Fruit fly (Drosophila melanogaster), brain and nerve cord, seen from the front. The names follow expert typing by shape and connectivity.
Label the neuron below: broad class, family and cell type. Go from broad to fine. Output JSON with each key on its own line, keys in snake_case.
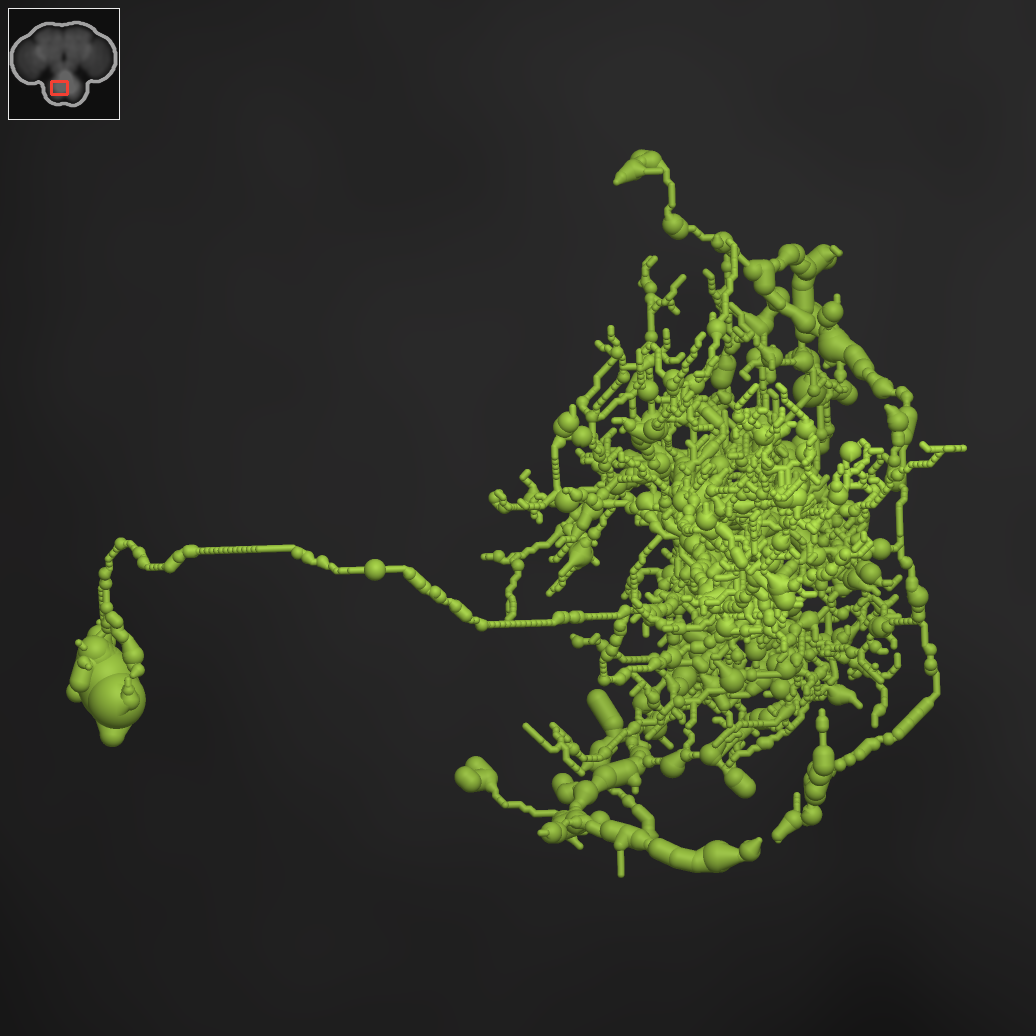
{
 "broad_class": "nerve-cord intrinsic neuron",
 "family": "hemilineage 09A",
 "cell_type": "IN09A013"
}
